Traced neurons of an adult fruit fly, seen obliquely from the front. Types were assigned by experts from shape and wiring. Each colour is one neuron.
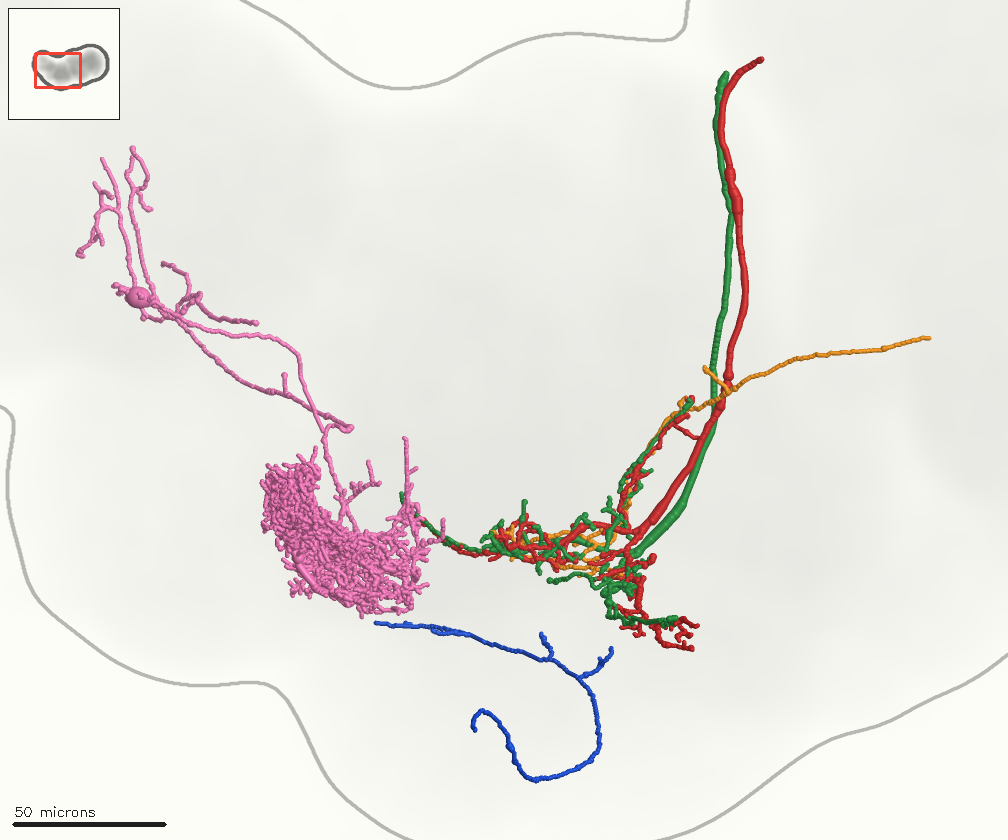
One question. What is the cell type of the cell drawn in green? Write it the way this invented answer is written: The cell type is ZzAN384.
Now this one: The cell type is SNta12.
